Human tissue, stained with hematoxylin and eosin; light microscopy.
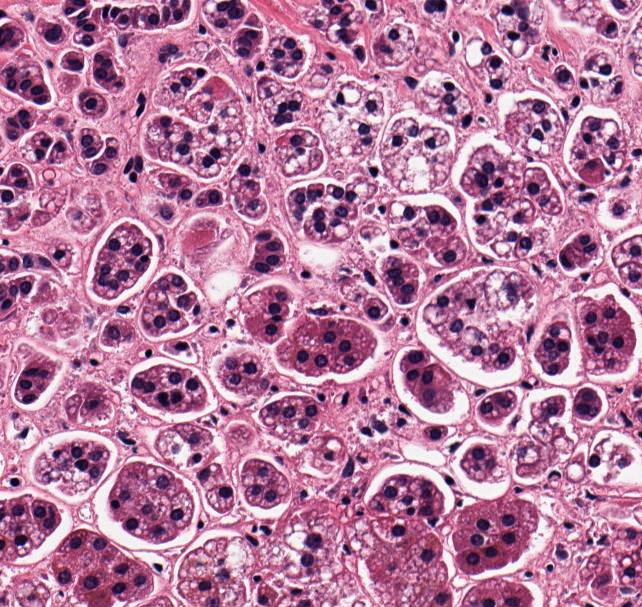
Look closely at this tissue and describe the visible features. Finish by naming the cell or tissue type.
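The nest cells are polygonal, with abundant cytoplasm that varies from granular pink to finely vacuolated. Their nuclei are round, dark and centrally placed. The nests are solid, without central lumens; some are mostly pale and vacuolated, others have denser pink cytoplasm. This is adrenal gland.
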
